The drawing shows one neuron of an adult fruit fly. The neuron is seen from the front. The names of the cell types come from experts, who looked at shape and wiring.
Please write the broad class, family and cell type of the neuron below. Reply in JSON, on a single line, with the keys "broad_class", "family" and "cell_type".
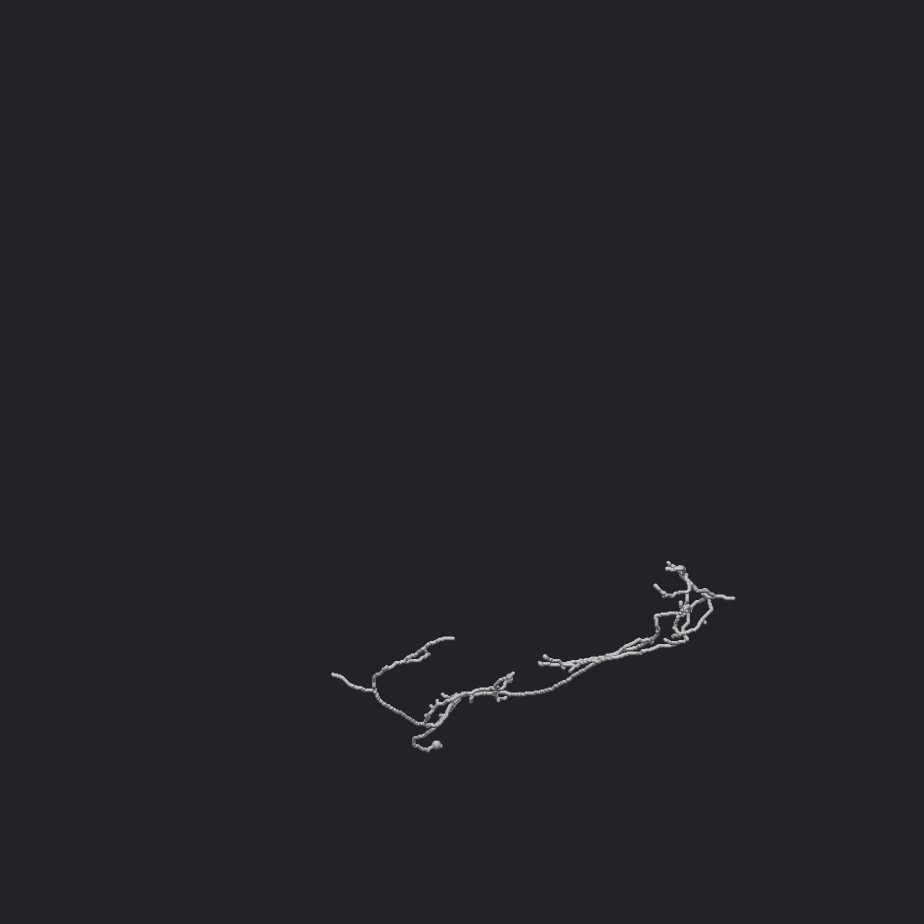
{"broad_class": "central-brain intrinsic neuron", "family": "hemilineage LB19", "cell_type": "GNG336"}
